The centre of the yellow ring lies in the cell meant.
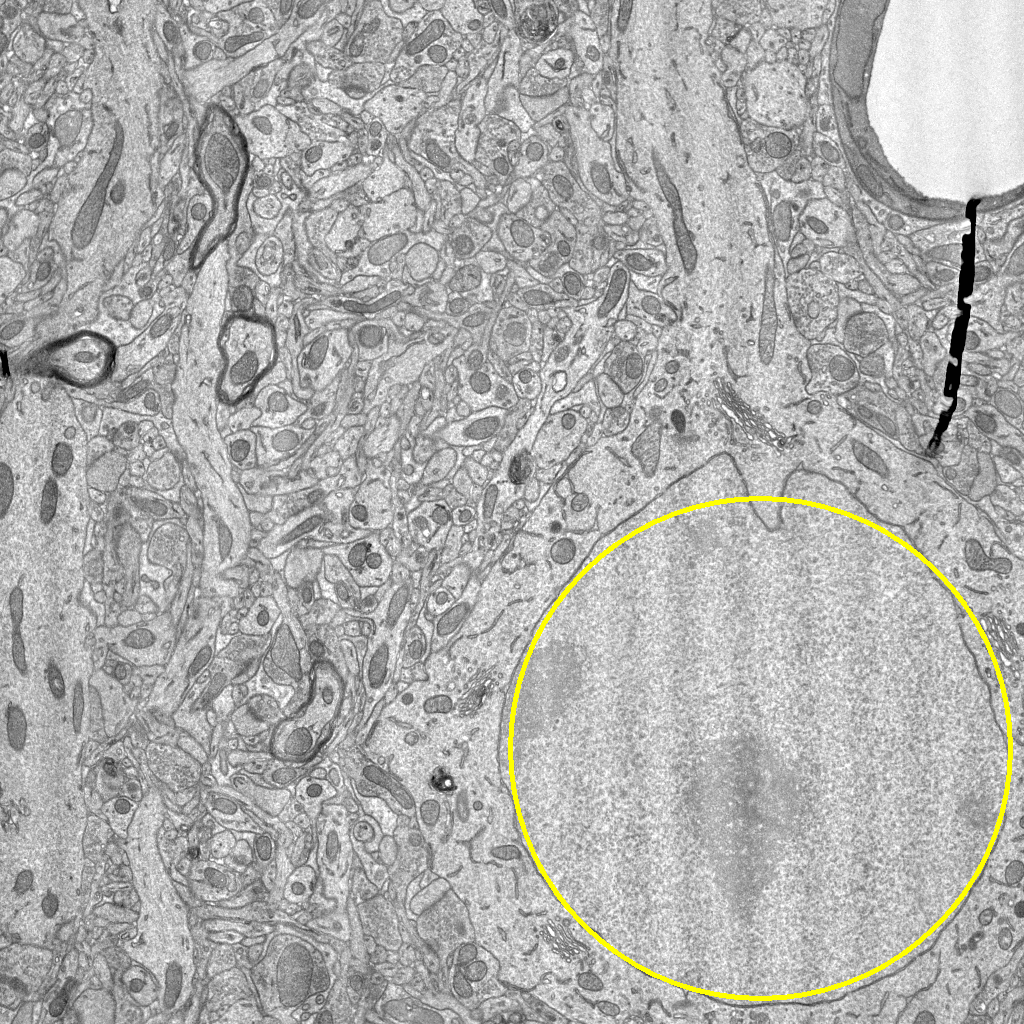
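Excitatory neuron here, the marked cell: its large round nucleus fills nearly the whole ring, and you see almost all of it. The outline's smooth except for one shallow notch at the top, and the chromatin is pale and finely dispersed, with no dark band lining the envelope. Notice, too, the broad pale process heading up from the body toward the top of the picture.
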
